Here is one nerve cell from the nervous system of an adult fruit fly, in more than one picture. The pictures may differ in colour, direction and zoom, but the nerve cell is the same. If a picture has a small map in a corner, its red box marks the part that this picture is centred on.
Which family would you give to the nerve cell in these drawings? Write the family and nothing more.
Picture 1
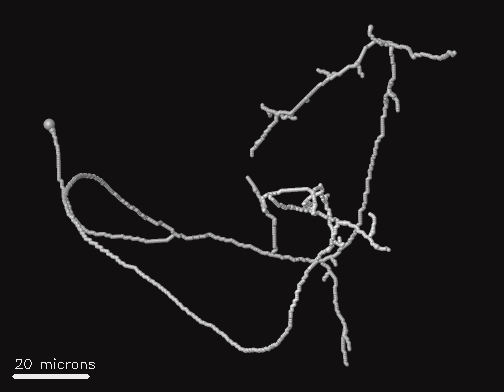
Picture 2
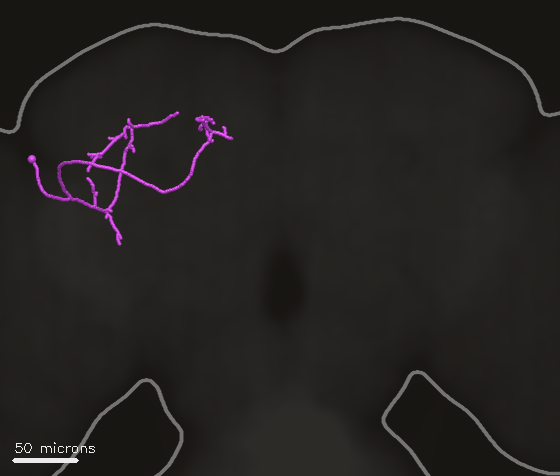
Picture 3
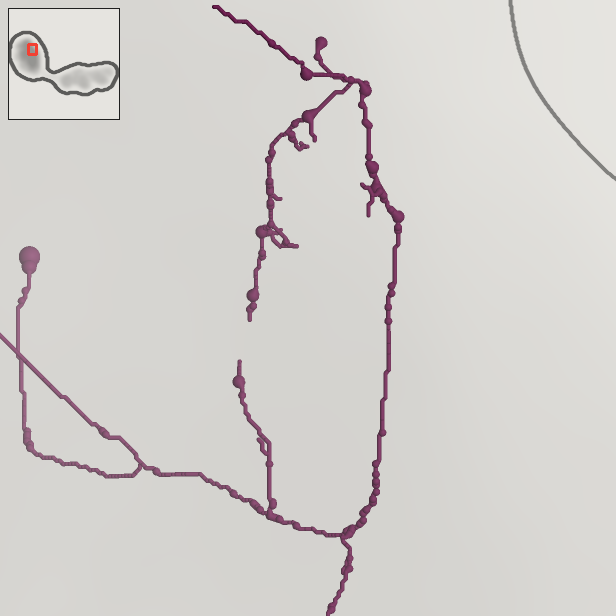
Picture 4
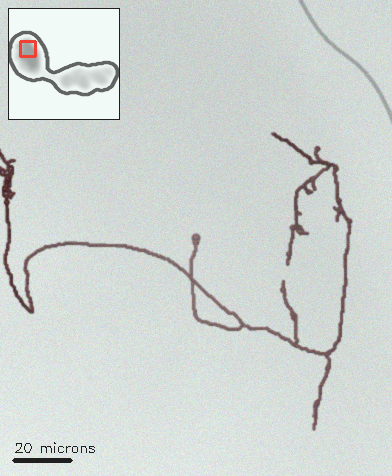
hemilineage SLPa&l1_lateral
